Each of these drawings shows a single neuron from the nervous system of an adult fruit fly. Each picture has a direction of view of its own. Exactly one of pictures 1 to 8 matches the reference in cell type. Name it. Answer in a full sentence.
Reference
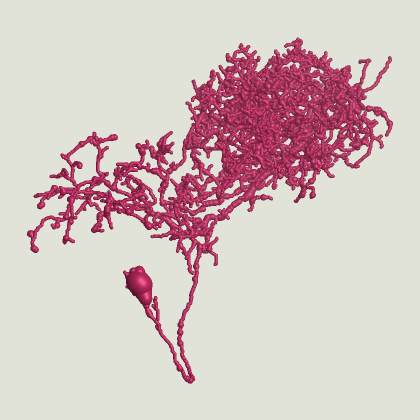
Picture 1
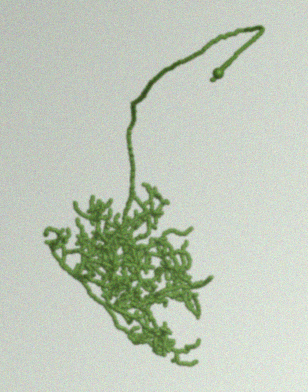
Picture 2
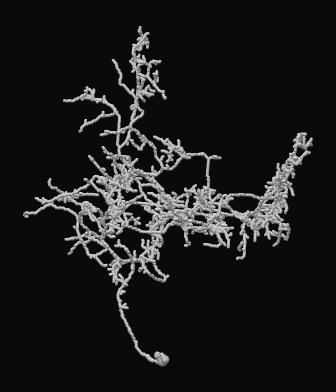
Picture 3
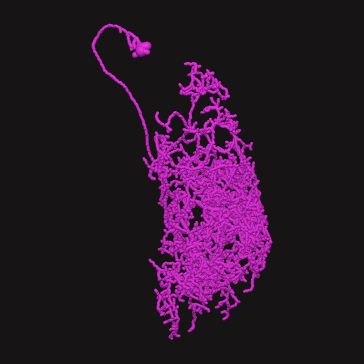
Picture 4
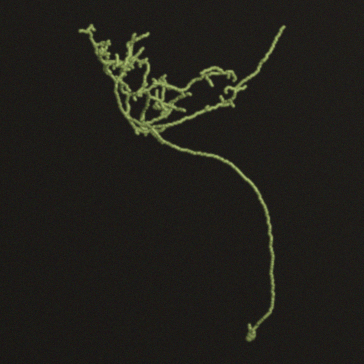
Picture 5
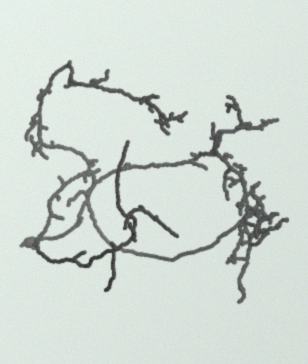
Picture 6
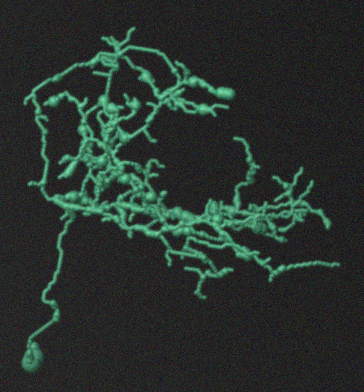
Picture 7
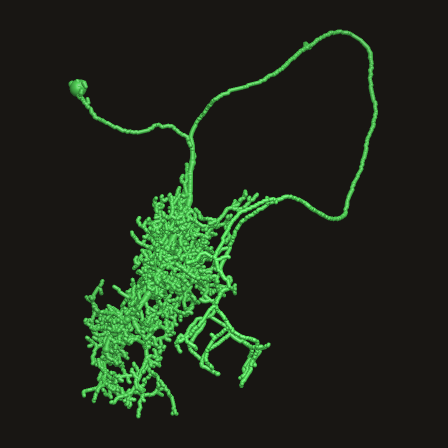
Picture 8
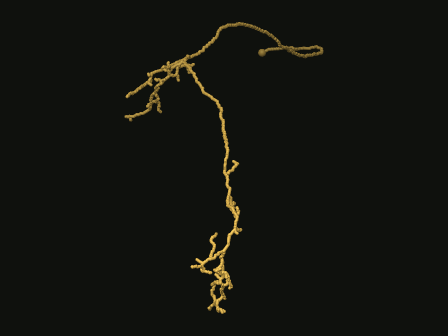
The neuron in picture 3 is of the same cell type.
